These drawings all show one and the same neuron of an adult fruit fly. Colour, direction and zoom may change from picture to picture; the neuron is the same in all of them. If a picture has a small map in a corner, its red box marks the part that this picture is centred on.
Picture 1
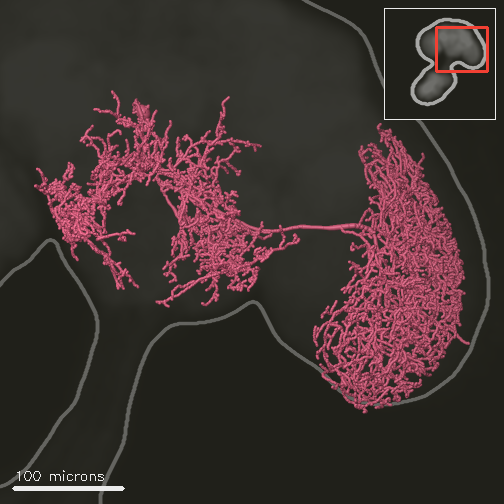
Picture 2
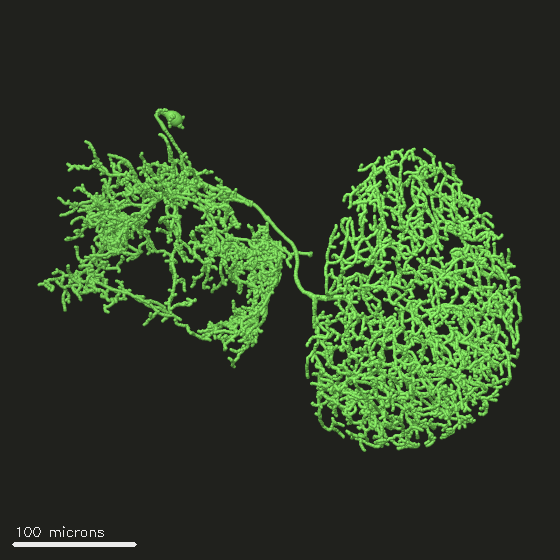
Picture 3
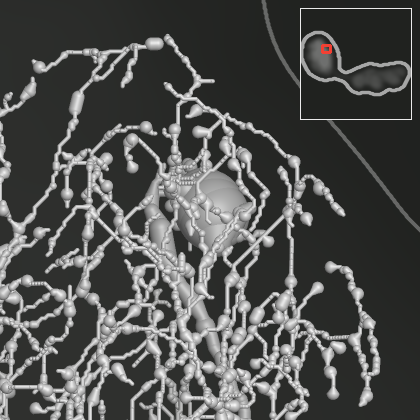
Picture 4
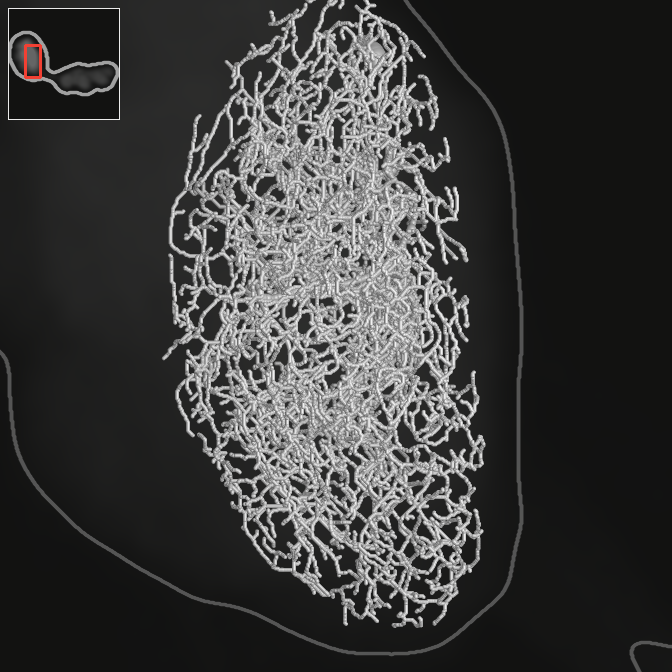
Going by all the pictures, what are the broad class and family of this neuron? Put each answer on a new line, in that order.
visual centrifugal neuron
hemilineage DM1_posterior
